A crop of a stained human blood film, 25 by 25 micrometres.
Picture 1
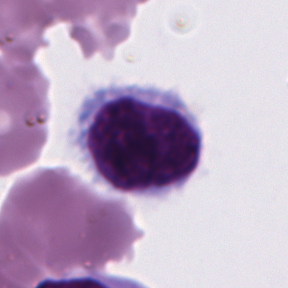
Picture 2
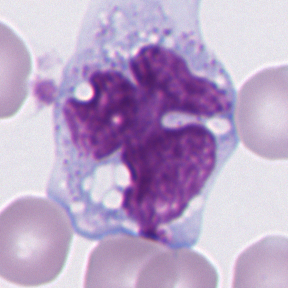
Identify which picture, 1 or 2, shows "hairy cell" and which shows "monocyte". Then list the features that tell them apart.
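A hairy cell occupies picture 1, and a monocyte occupies picture 2. In picture 1 the nucleus fills most of the cell and leaves only a narrow rim of pale blue cytoplasm, while picture 2 has abundant pale grey-blue cytoplasm. The nucleus in picture 2 is large and folded, with deep indentations; in picture 1 the chromatin is dark purple and densely packed. Picture 1 shows no distinct granules, whereas fine purplish granules are scattered through the cytoplasm in picture 2.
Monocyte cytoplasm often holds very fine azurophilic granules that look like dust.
Several clear vacuoles cluster in the lower left part of the cytoplasm in picture 2.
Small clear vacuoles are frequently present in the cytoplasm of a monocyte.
The outer edge of the cytoplasm in picture 1 is ragged rather than smooth; the outline in picture 2 is irregular and angular rather than round.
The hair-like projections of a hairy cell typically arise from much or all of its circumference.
Red cells lie to the left of the hairy cell, with none to its right, and they press against the lower edge of the monocyte.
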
